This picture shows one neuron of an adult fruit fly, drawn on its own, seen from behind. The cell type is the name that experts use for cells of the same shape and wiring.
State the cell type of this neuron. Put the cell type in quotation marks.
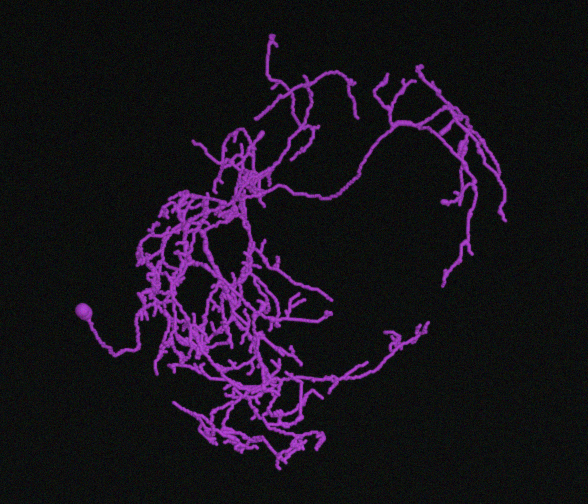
"IN04B054_a"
